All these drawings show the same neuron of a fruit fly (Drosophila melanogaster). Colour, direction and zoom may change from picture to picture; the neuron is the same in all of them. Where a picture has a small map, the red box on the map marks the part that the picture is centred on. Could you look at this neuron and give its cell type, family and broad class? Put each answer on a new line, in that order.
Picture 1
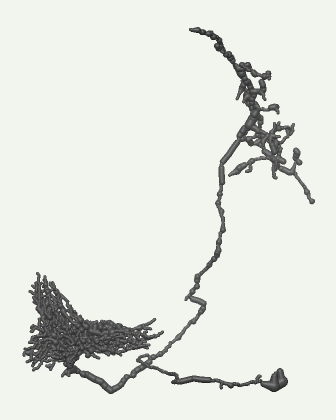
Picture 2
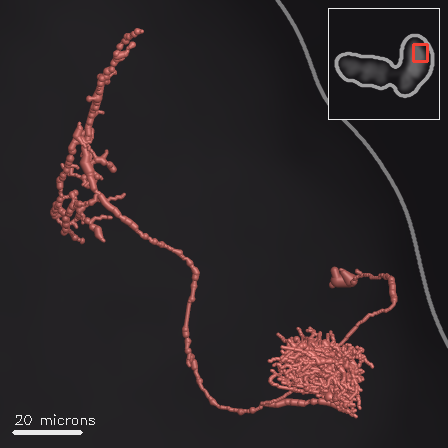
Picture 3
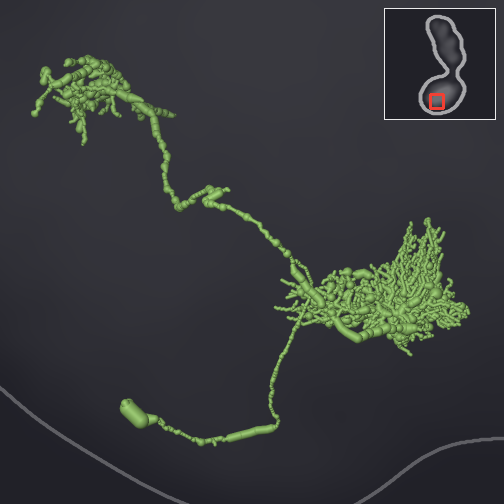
MBON07
MBON
central-brain intrinsic neuron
